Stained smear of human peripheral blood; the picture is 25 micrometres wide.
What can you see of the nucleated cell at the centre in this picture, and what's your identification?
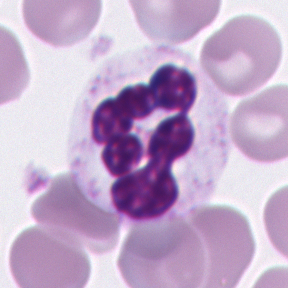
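A round, smooth outline encloses dark purple, coarsely clumped chromatin and abundant pale pinkish-lilac cytoplasm with no vacuoles. This is a segmented neutrophil.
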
